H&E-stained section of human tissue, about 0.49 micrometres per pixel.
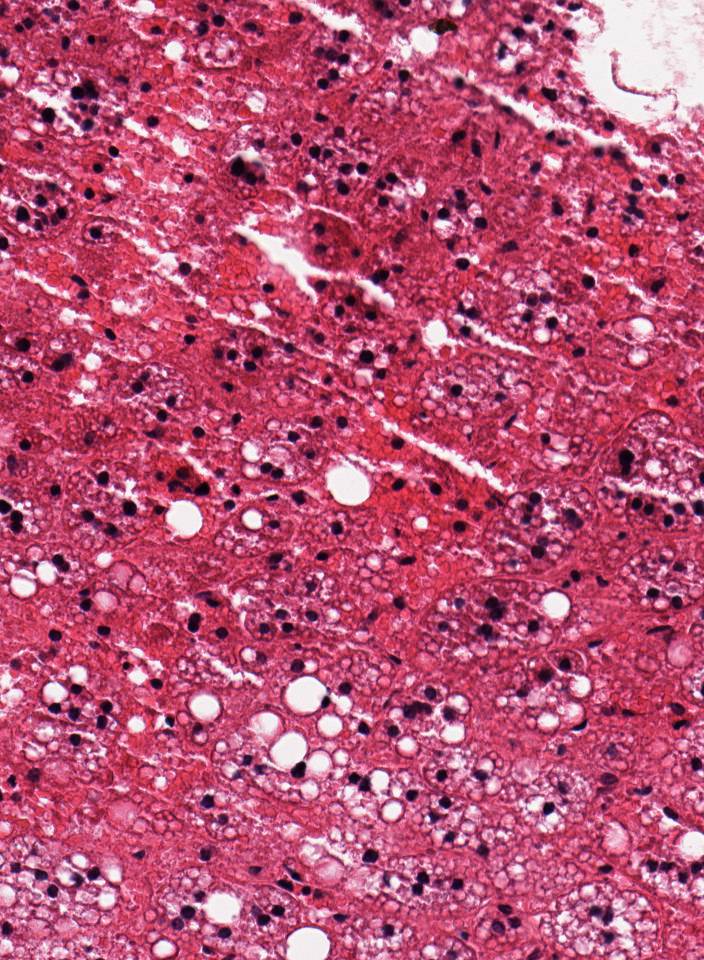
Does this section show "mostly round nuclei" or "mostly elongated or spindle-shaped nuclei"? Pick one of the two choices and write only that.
Mostly round nuclei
